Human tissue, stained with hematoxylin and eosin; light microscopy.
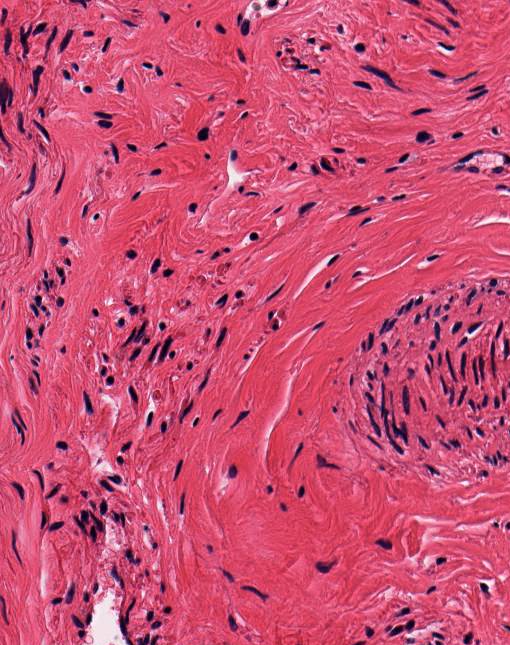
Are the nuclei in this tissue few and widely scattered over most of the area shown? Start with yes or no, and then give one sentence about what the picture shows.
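Yes. The scattered nuclei are small, dark and spindle-shaped to oval.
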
